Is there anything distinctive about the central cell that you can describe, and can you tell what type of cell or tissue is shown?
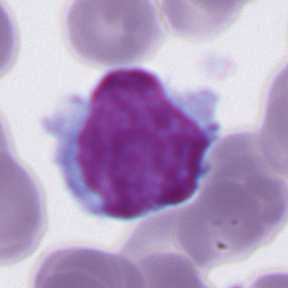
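Irregular and ragged rather than smooth, the cell outline surrounds a single unlobed nucleus with a somewhat angular contour. The cytoplasm is pale blue-grey, with no visible granules. This is a typical lymphocyte.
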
